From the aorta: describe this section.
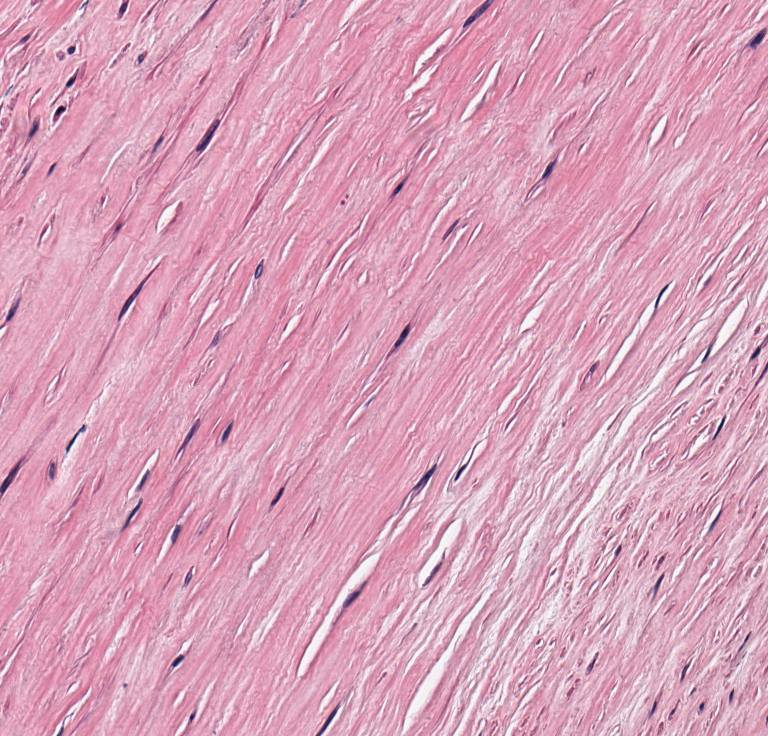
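Fibres: closely packed, in parallel bundles running diagonally lower left to upper right across the whole field. Staining: fairly even pink with eosin. Nuclei: dark, slender, spindle-shaped, long axes aligned with the fibres. Nuclei sparse, widely spaced among the fibres.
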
